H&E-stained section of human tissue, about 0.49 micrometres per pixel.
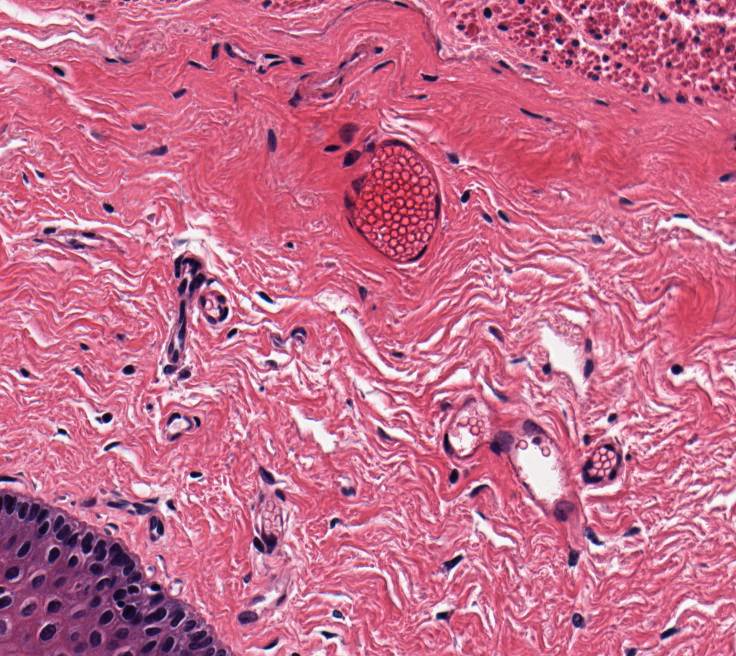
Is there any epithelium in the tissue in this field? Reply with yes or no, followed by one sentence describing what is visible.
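Yes. In the lower left corner is a curved edge of epithelium made of closely packed purple-staining cells with rounded nuclei.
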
